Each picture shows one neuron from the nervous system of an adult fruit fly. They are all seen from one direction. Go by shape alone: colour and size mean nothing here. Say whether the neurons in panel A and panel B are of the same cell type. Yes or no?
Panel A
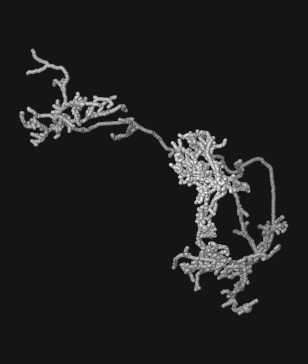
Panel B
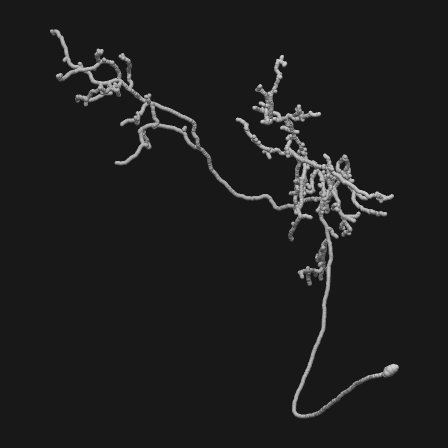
no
